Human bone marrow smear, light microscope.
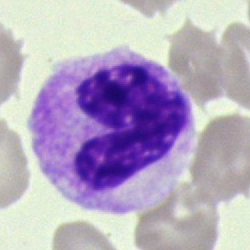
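Band neutrophil: notice the round outline, and how deeply the nucleus is indented, its notch opening towards the left. The chromatin is dark purple and coarsely clumped. You will see no vacuoles in the cytoplasm.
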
